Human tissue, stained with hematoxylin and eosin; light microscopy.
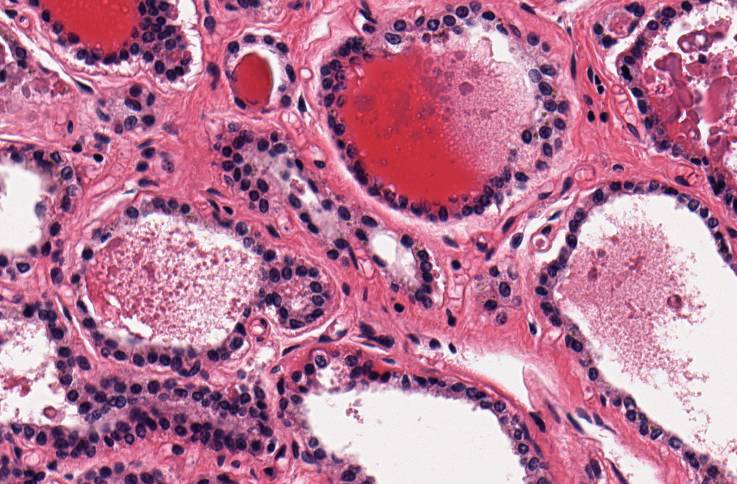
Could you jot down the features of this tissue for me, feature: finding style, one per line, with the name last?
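Arrangement: closely packed rounded follicles, with pink fibrous stroma between them
Lining: see, just a single layer of cuboidal cells
Nuclei: round and darkly stained
Contents: pale pink granular material in the follicles at left centre and right
Name: thyroid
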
